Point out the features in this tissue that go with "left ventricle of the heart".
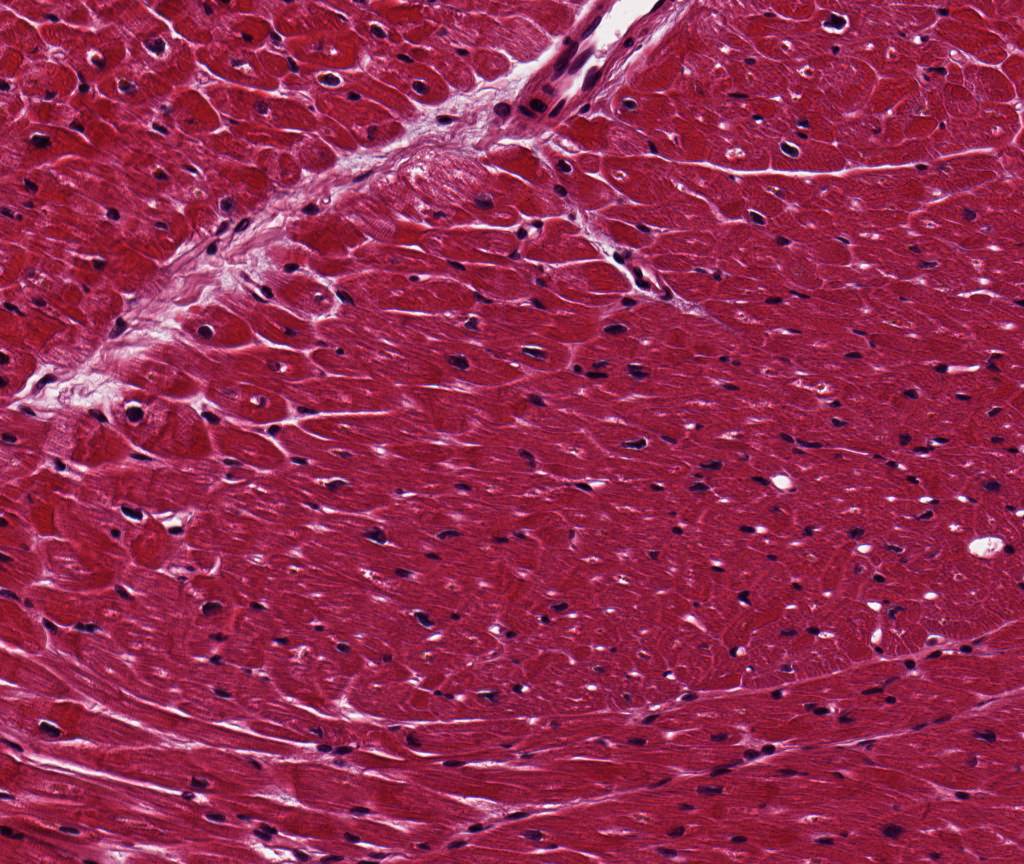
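For left ventricle of the heart, the part that goes with it is the branching muscle fibres with deeply eosinophilic cytoplasm making up the field.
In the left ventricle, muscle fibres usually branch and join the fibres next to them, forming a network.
The rest is simply how the fibres lie: in the upper left they're cut mostly across, as rounded profiles, while along the bottom they run lengthwise, roughly left to right. Several of those cross-cut fibres also show a pale clear zone around the nucleus.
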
